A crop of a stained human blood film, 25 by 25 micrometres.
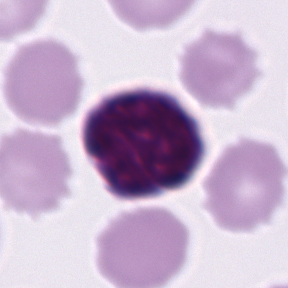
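Typical lymphocyte in a stained peripheral blood smear. The cell is about 11 micrometres across and its nucleus about 10 micrometres, so only a very thin rim of cytoplasm is left around it. Dense, dark purple chromatin runs throughout the nucleus. You won't find any vacuoles, and the outline is smooth, with no hair-like projections.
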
